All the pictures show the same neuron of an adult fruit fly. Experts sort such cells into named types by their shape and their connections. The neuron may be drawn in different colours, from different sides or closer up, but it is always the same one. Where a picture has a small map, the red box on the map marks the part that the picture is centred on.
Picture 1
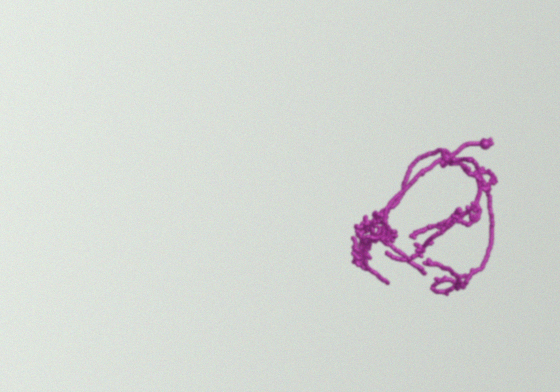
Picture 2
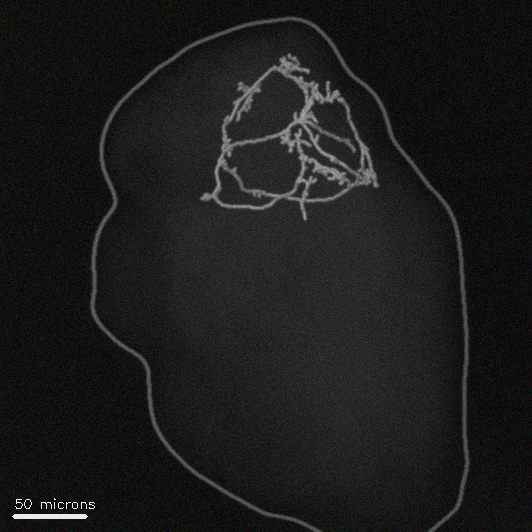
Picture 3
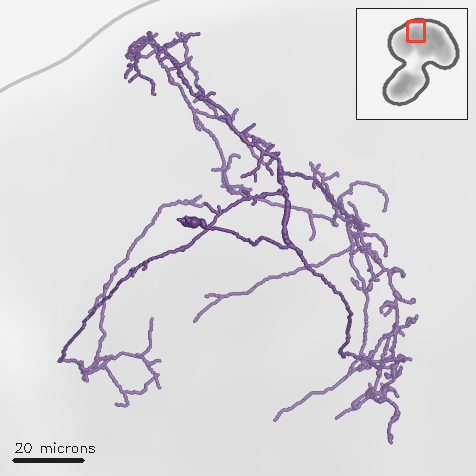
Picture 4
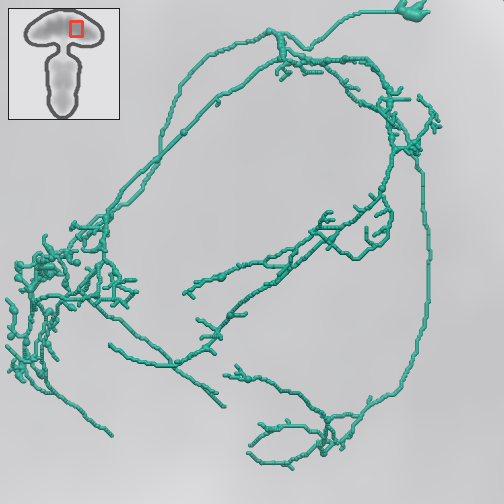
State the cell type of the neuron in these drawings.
CL086_e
